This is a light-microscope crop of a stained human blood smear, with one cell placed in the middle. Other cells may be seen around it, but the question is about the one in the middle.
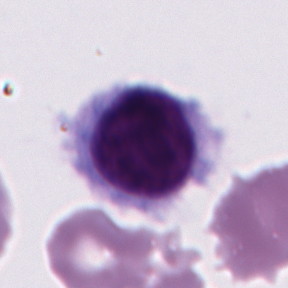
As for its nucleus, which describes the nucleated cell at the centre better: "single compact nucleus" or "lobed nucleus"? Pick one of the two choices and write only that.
Single compact nucleus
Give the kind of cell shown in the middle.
hairy cell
